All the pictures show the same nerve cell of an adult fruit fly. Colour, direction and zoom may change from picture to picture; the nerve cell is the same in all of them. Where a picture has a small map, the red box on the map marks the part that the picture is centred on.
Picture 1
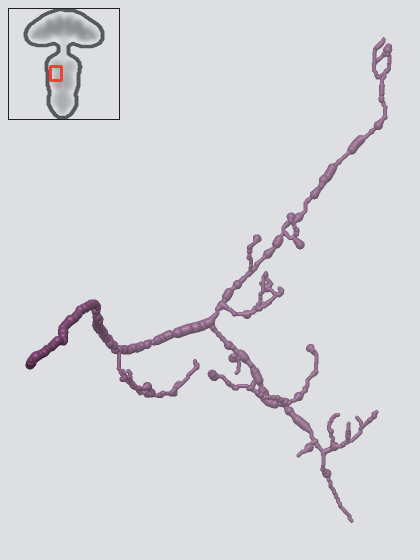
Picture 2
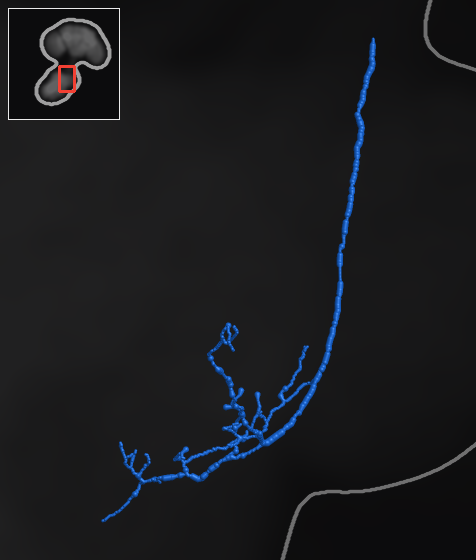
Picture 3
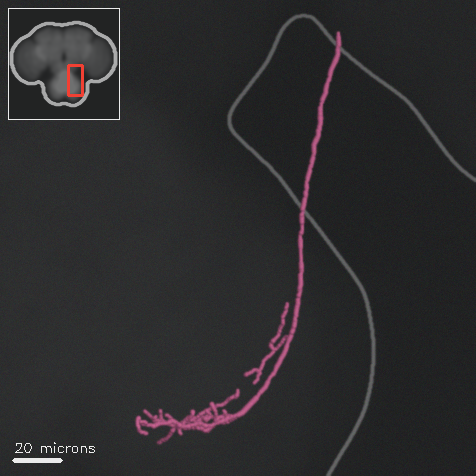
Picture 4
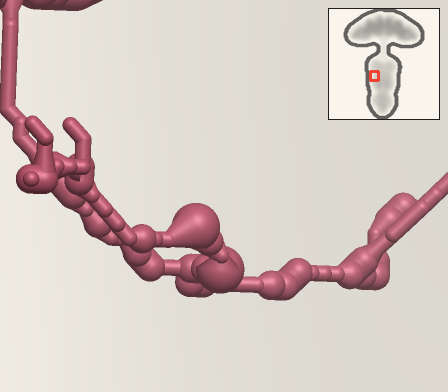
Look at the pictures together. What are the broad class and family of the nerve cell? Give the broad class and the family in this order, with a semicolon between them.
sensory neuron entering the nerve cord; class mechanosensory tactile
